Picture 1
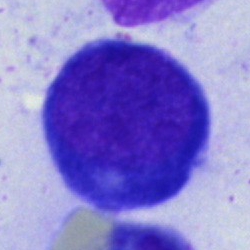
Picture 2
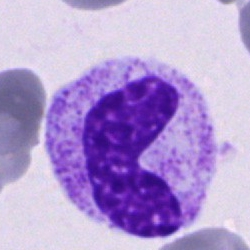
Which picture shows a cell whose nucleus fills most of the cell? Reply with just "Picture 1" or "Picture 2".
Picture 1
